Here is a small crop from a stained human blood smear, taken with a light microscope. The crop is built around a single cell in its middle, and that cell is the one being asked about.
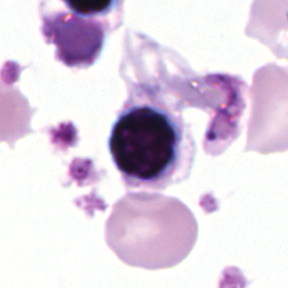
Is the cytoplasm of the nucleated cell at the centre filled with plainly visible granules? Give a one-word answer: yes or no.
No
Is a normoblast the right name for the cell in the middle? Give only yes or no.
yes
